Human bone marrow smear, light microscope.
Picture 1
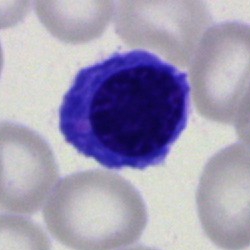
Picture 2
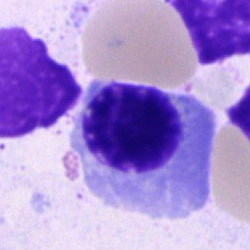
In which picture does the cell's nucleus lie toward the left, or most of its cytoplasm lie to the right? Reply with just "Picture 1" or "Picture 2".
Picture 2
